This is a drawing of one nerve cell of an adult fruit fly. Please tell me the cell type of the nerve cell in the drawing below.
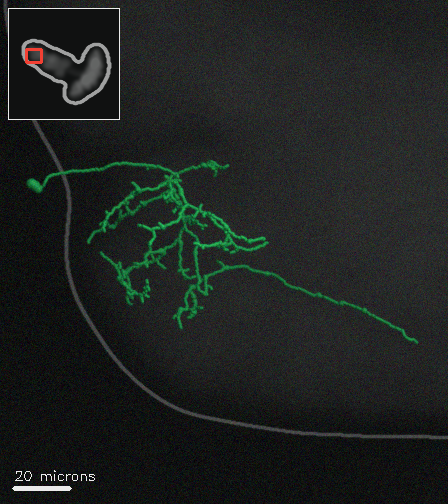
IN20A.22A048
